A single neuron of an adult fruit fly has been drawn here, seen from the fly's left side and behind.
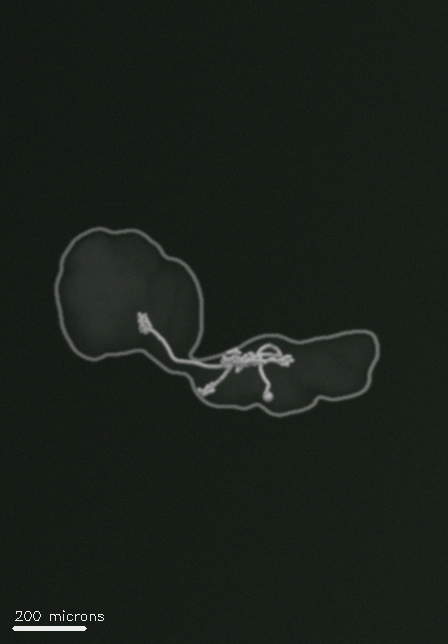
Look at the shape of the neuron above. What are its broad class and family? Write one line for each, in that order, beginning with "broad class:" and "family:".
broad class: ascending neuron
family: hemilineage 02A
